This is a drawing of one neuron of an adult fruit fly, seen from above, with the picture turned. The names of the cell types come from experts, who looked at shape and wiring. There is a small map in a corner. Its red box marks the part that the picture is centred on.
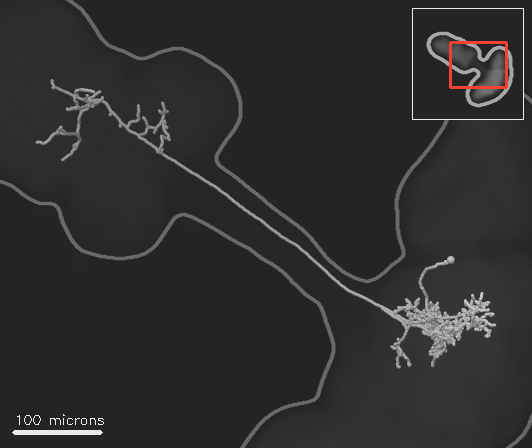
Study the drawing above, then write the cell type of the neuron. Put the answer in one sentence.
The cell type is DNge133.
